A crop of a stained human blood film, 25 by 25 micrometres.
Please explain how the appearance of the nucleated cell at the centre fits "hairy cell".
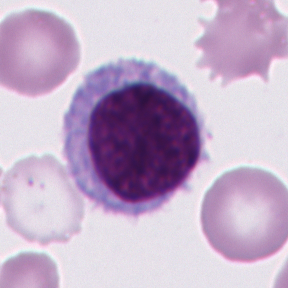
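This is a hairy cell, and the edge is what fits it best: it's ragged, with many fine, short projections all the way round.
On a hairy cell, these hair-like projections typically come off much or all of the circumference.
The cell measures about 13 micrometres across.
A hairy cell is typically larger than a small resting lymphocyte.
The cytoplasm is pale greyish-blue, and its rim is widest on the left side. The nucleus is about 10 micrometres across and takes up about 60% of the cell's area. Its chromatin is dense and dark purple, with a mottled, clumped texture.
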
